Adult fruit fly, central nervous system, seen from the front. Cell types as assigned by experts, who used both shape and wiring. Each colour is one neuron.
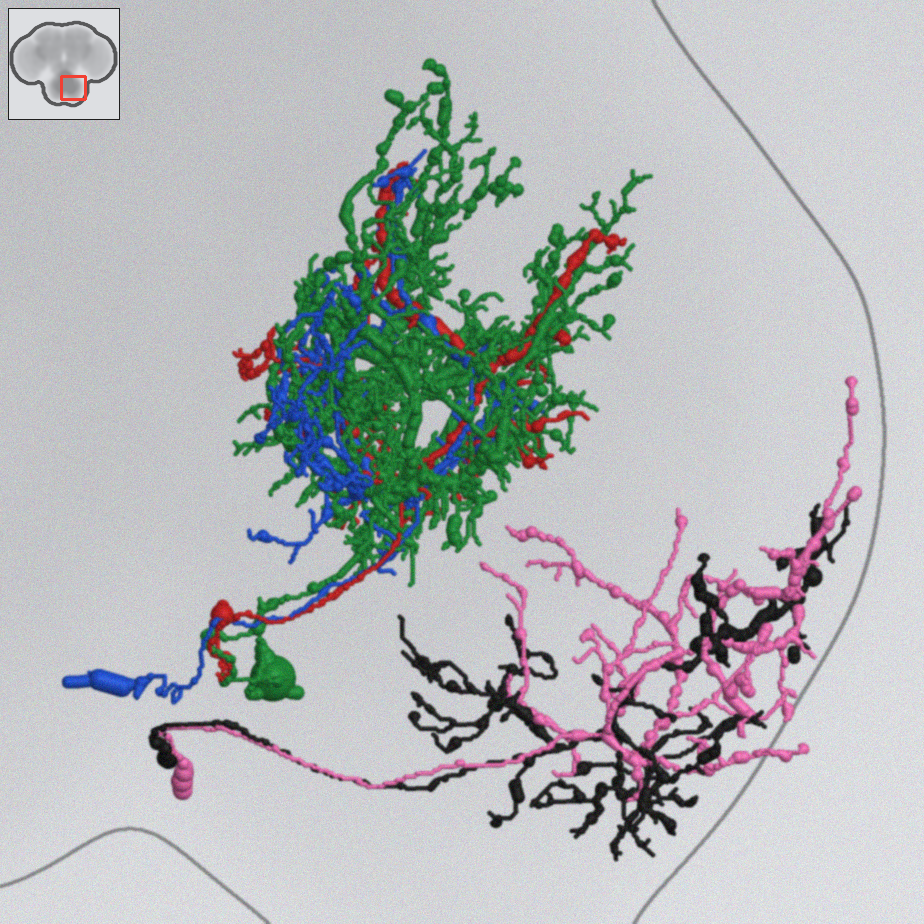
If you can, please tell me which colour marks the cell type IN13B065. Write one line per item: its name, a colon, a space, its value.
colour: pink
